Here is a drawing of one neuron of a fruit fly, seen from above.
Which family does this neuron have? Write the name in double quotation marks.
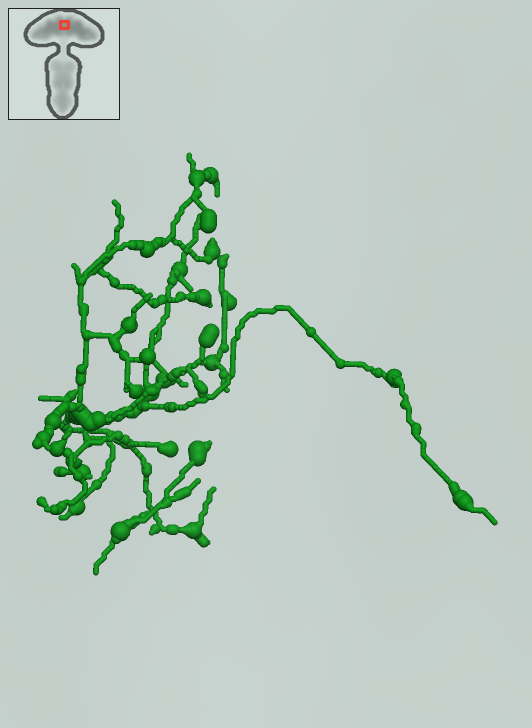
"hemilineage LALv1_ventral"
